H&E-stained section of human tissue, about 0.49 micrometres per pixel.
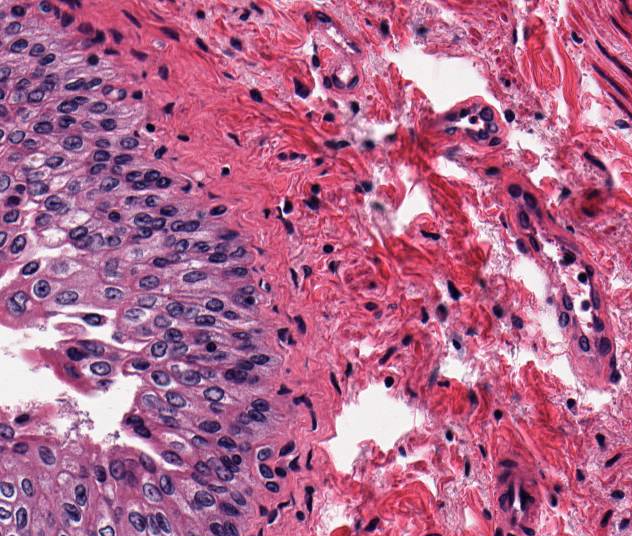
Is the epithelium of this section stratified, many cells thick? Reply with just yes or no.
Yes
